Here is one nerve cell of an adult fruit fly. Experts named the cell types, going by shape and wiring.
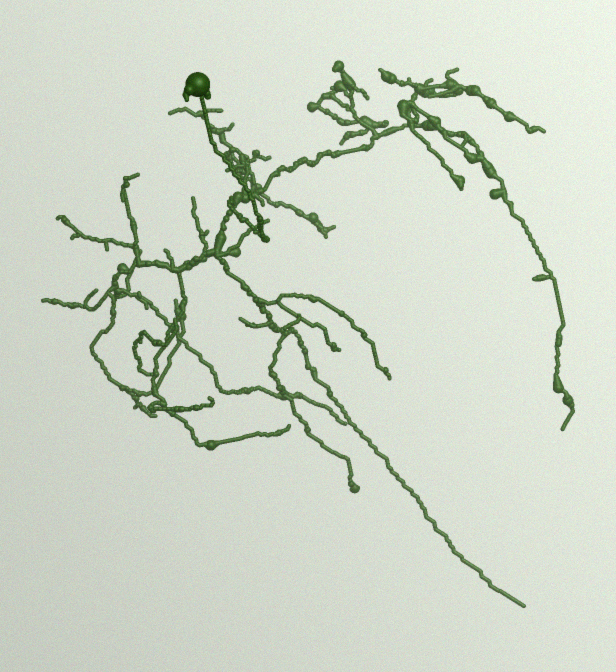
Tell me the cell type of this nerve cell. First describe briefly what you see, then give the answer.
Dozens of branch ends can be seen. In this view it is about as wide as it is tall. Its broad class is central-brain intrinsic neuron. The cell type is LHAV2a5.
